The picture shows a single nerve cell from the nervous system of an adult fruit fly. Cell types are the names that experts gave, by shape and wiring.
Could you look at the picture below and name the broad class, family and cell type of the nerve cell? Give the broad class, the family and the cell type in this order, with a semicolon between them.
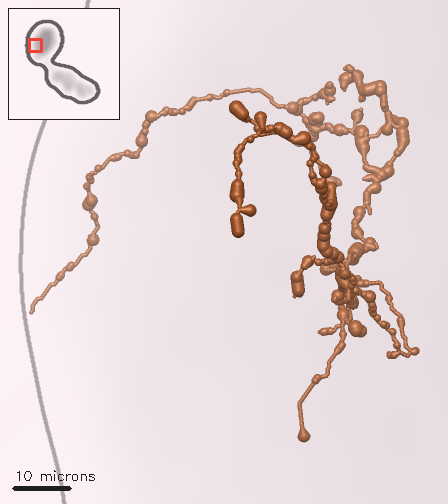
sensory neuron entering the brain; class gustatory; PhG13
